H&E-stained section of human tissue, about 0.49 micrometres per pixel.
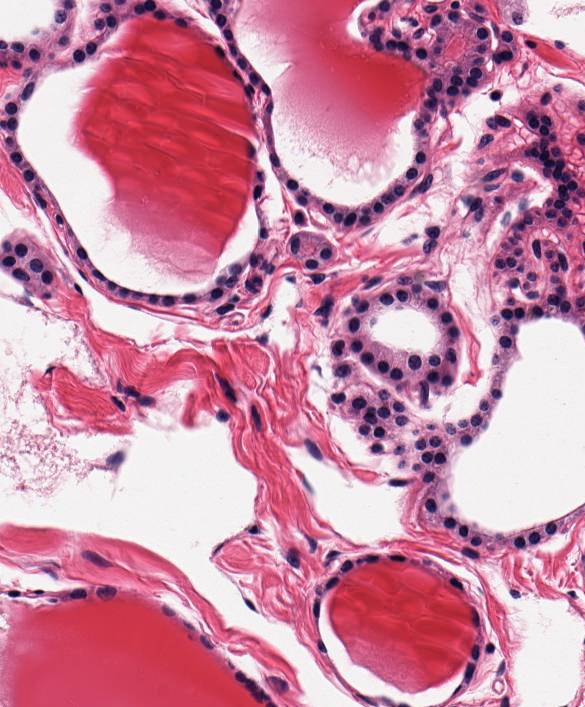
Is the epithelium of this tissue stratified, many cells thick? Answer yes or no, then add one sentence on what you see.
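No. The large follicles are lined by a single layer of flattened to low cuboidal cells with round dark nuclei.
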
